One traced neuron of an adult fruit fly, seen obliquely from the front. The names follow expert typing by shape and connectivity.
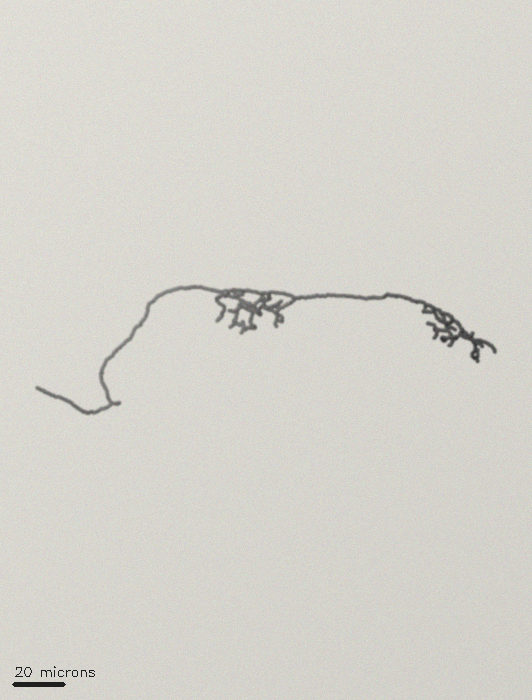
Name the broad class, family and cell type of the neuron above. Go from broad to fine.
sensory neuron entering the brain; class olfactory; ORN_DP1m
